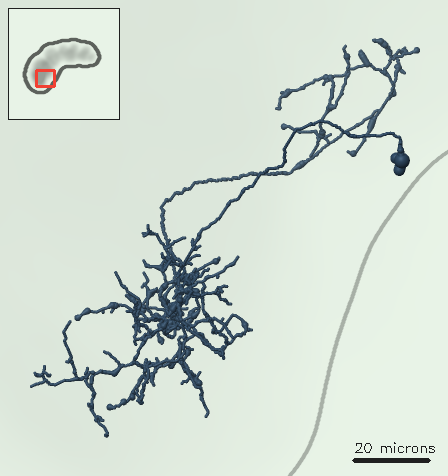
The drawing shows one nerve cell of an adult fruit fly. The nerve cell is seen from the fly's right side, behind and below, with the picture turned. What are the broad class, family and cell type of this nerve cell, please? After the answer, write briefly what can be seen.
Its broad class is central-brain intrinsic neuron. The family is hemilineage DM6_dorso_lateral. The cell type is SLP405. From top to bottom in the picture it spans about 110 microns. Dozens of branch ends can be seen.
